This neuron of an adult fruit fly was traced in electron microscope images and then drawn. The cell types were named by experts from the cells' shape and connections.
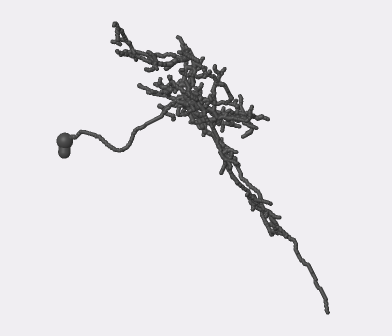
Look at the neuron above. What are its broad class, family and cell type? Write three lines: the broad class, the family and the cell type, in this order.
nerve-cord intrinsic neuron
hemilineage 00A
IN00A052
